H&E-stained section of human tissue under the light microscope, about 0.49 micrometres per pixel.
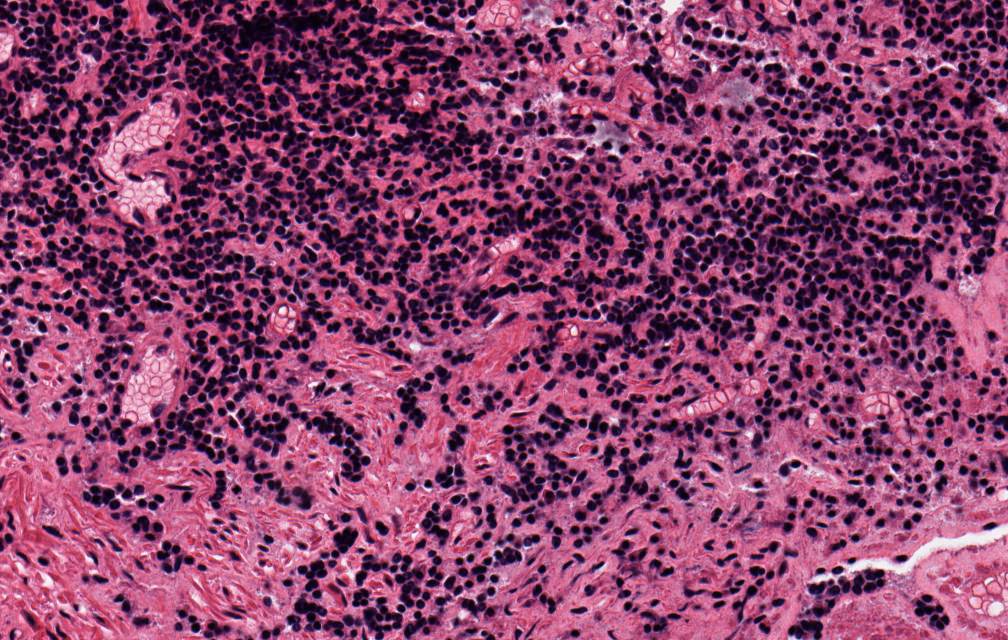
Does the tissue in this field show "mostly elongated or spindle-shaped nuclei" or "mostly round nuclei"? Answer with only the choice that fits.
Mostly round nuclei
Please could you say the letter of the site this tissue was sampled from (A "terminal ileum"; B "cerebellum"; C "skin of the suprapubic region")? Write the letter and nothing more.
A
